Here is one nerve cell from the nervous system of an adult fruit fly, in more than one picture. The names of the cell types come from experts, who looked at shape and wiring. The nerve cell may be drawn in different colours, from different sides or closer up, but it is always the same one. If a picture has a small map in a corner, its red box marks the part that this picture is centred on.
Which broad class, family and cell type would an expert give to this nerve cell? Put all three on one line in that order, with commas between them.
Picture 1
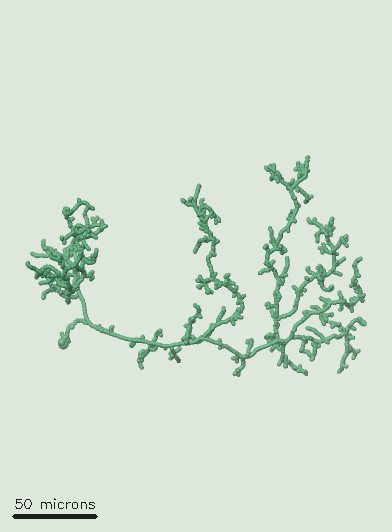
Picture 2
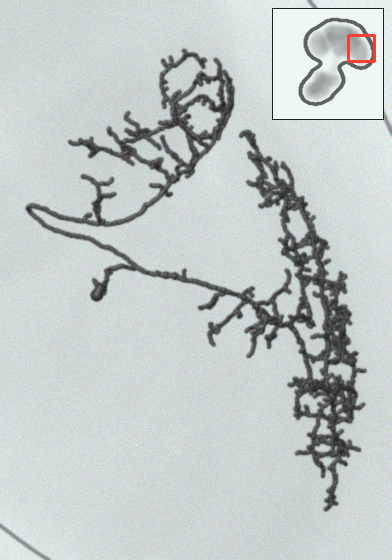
visual projection neuron, MeVP, MeVP17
